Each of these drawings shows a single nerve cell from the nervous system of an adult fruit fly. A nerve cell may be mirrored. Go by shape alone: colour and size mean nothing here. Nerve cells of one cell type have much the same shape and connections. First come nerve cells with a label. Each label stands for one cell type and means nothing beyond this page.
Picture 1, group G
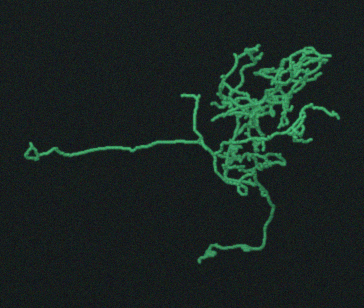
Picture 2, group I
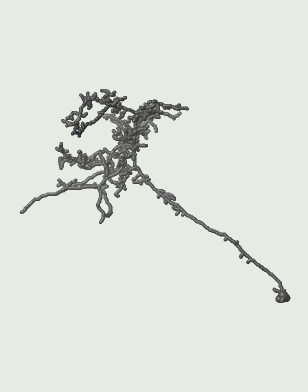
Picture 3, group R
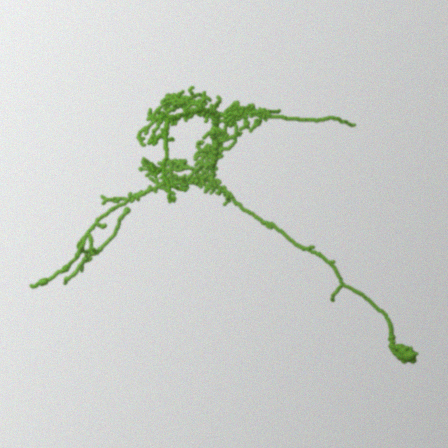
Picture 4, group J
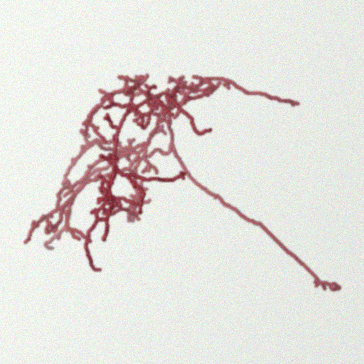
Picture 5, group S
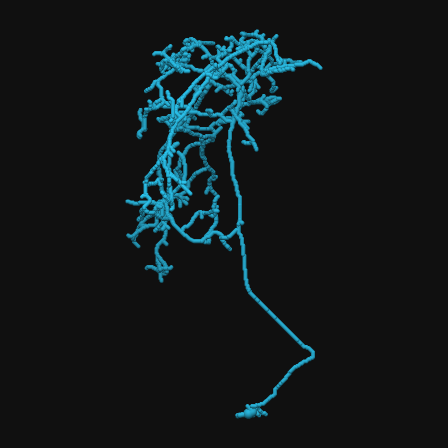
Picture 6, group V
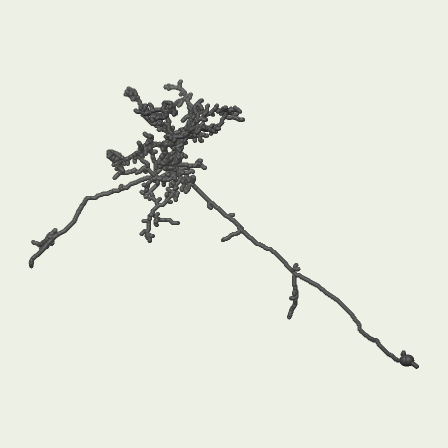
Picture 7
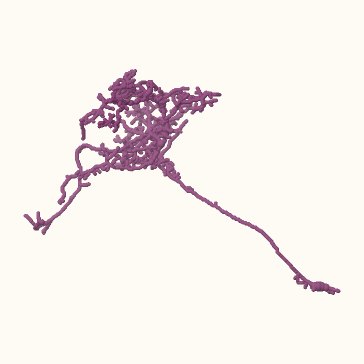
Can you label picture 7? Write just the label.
group R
